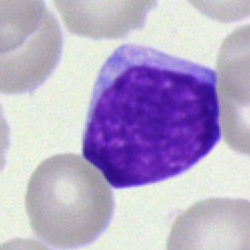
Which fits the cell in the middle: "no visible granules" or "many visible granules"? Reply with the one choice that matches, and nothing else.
No visible granules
